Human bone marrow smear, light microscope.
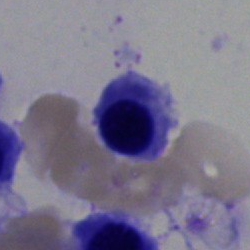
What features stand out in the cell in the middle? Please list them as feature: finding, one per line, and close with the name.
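Position: nucleus off-centre, towards the lower left of the cell
Chromatin: dense, very dark purple, with little texture to see
Cytoplasm: a deep blue
Rim: widest on the upper and right sides of the nucleus
Cell: erythroblast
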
